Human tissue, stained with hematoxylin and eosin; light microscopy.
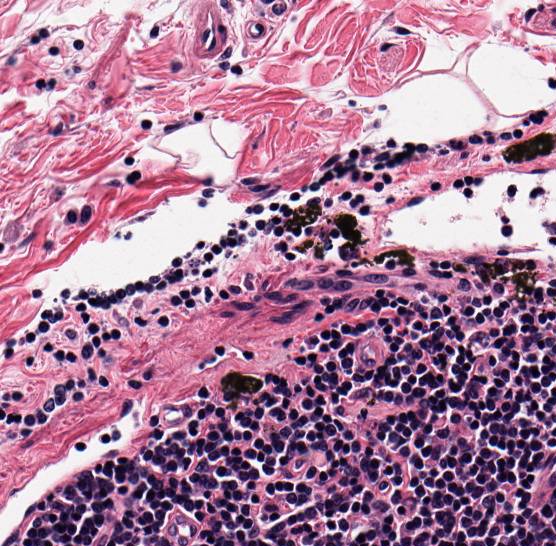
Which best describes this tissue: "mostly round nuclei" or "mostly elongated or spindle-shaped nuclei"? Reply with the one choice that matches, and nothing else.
Mostly round nuclei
